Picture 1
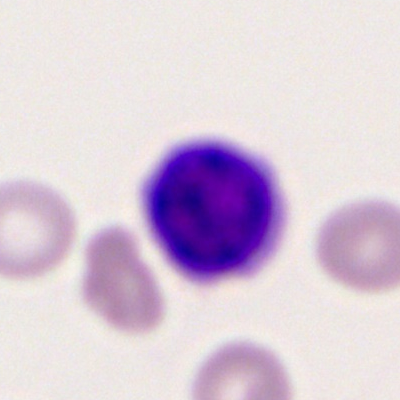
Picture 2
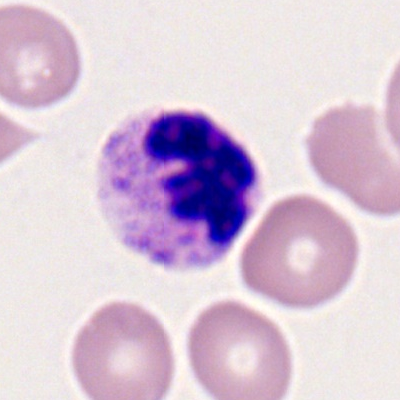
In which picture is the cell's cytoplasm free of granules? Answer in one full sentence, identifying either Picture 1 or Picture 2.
The cell seen in picture 1 shows no granules in its cytoplasm.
